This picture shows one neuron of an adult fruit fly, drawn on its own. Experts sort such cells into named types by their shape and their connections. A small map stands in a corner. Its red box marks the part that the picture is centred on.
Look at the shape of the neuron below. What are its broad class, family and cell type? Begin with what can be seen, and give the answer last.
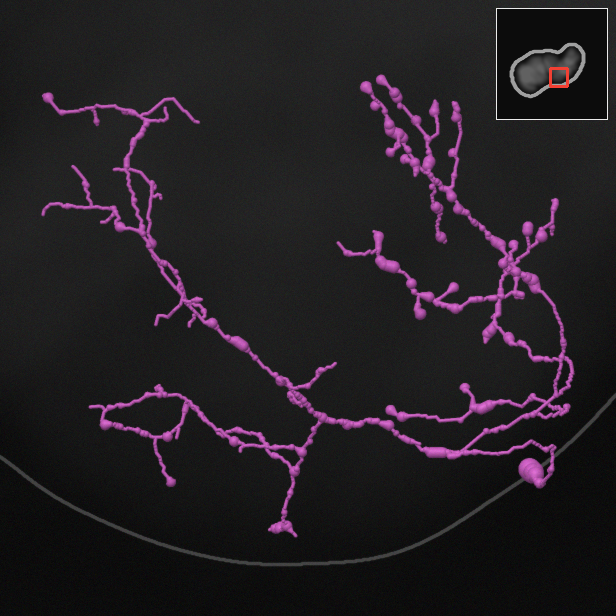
Dozens of branch ends can be seen. As drawn here it is about as wide as it is tall. It is a nerve-cord intrinsic neuron. The family is hemilineage 01B. The cell type is IN01B027_f.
